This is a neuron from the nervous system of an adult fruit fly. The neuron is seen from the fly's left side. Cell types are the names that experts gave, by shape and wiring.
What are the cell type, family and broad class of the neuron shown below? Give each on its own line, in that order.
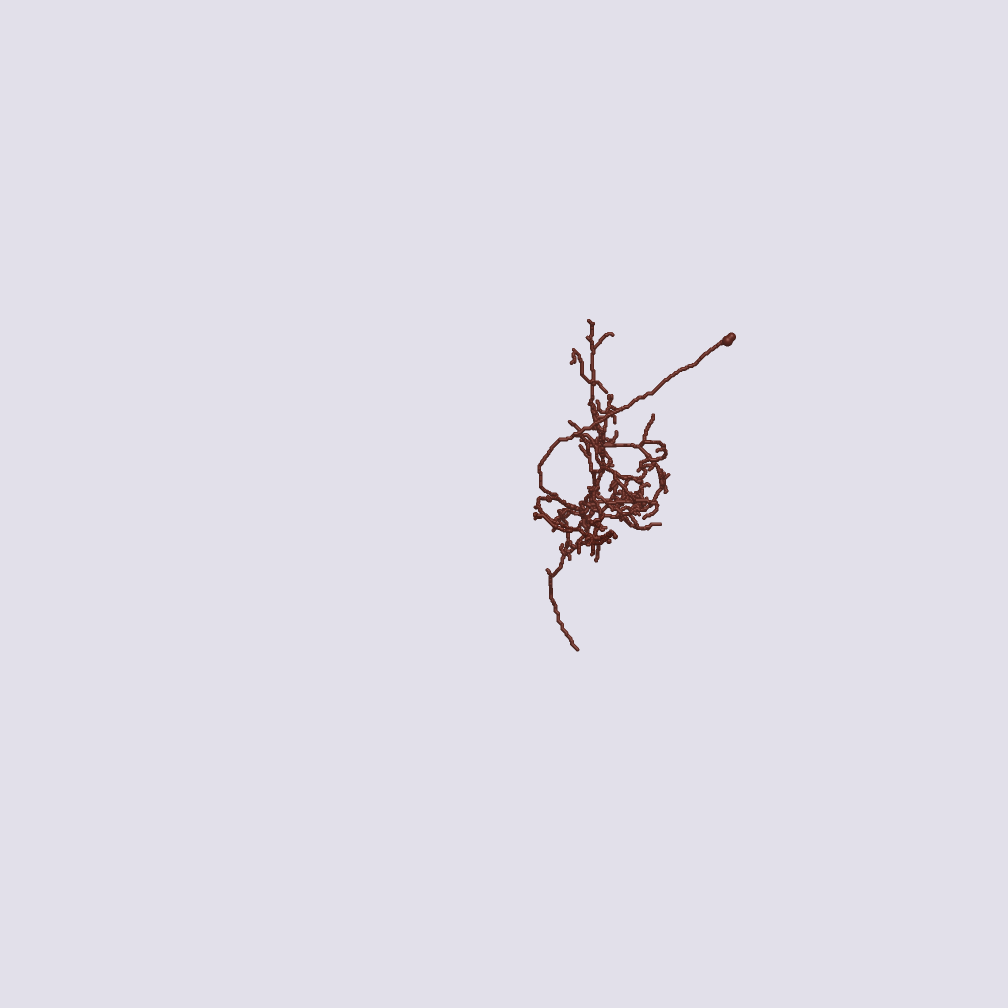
CB4102
hemilineage VLPp2
central-brain intrinsic neuron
